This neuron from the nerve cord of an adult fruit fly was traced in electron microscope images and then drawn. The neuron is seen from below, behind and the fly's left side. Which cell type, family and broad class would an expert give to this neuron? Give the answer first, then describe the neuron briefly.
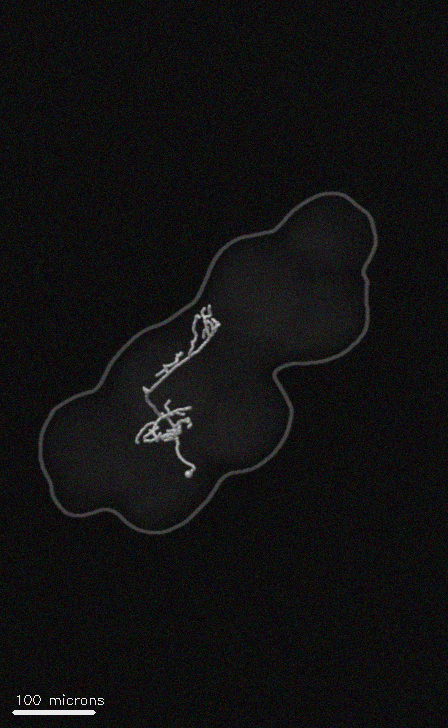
The cell type is IN06A100. The family is hemilineage 06A. This is a nerve-cord intrinsic neuron. From top to bottom in the picture it spans about 200 microns. As drawn here it is taller than it is wide.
